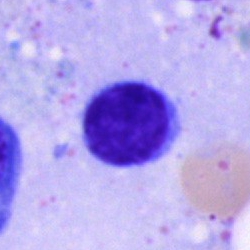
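Lymphocyte, the cell in the middle: notice its round, smooth outline. The chromatin is dark purple and condensed, and you will find no visible nucleoli in the nucleus. The cytoplasm is only a very thin rim, easiest to see on the right side.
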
